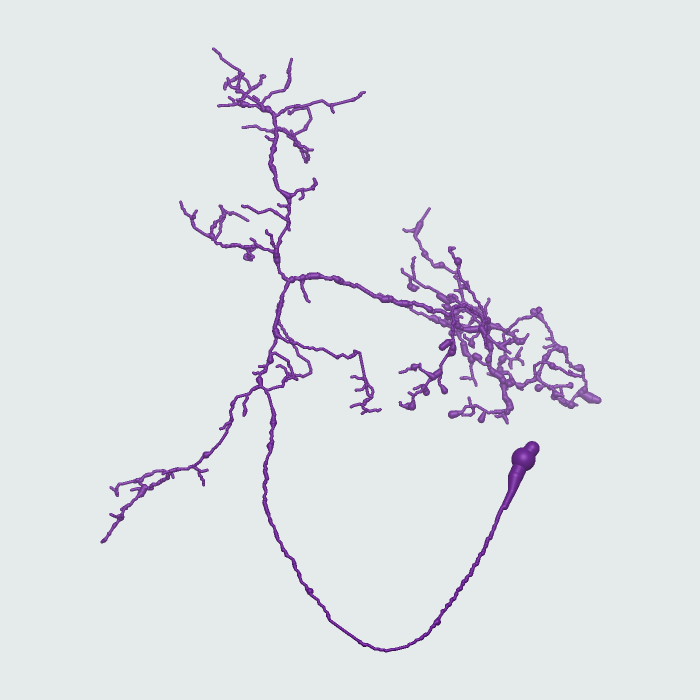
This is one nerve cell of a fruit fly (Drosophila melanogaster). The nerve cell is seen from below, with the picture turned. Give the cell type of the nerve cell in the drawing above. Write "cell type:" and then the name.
cell type: WED207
